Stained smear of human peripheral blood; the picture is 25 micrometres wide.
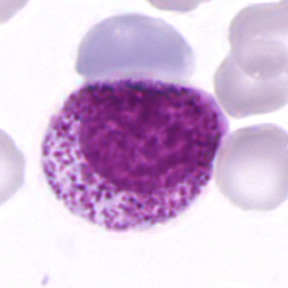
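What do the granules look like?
Many distinct reddish-purple ones crowd the cytoplasm, coarse enough to pick out one by one.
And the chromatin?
Purple, streaky and clumped, not smooth.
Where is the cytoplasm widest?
Along the lower left side of the cell.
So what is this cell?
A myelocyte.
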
